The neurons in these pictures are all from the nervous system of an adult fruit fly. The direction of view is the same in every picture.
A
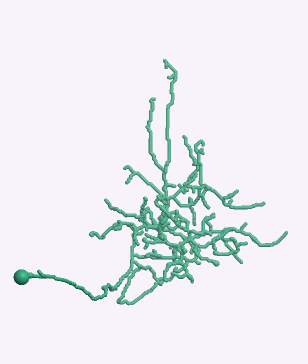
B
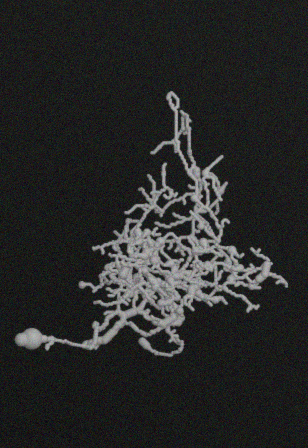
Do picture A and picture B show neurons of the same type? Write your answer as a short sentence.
They are of different cell types.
